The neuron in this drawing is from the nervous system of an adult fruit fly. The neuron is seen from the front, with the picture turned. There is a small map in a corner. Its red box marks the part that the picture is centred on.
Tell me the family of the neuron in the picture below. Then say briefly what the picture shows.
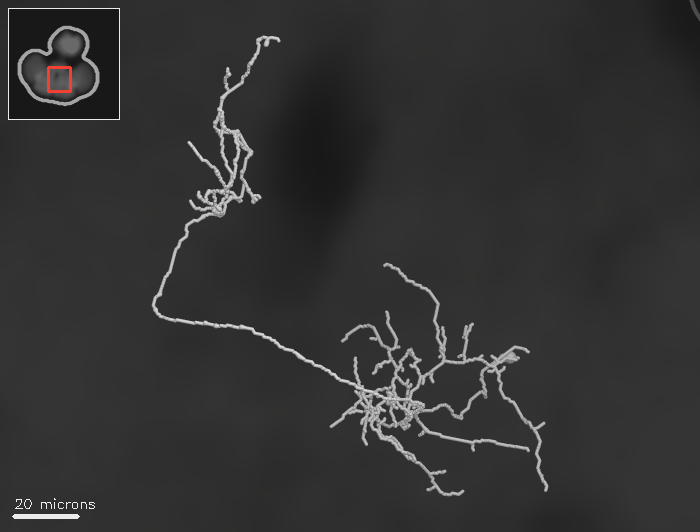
Its family is hemilineage DM5_central. Its broad class is central-brain intrinsic neuron. From top to bottom in the picture it spans about 150 microns. The picture shows dozens of branch ends.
